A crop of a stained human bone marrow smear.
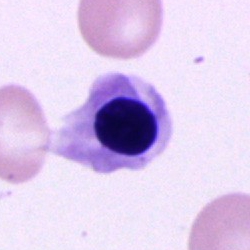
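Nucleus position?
Off-centre, toward the right side.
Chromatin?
Dense, very dark, evenly condensed throughout.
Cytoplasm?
Pale lilac-blue; takes up more of the cell than the nucleus.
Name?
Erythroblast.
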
